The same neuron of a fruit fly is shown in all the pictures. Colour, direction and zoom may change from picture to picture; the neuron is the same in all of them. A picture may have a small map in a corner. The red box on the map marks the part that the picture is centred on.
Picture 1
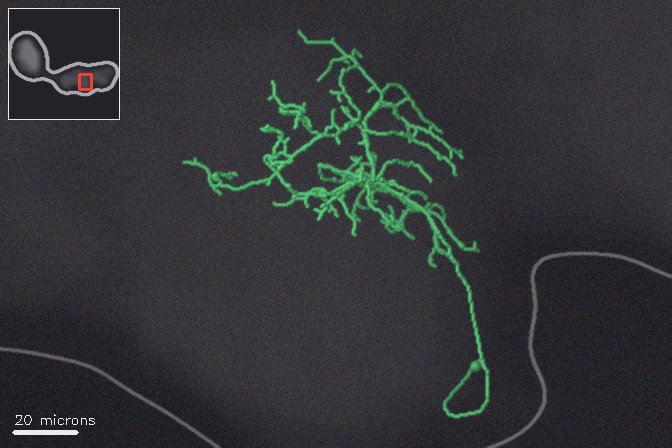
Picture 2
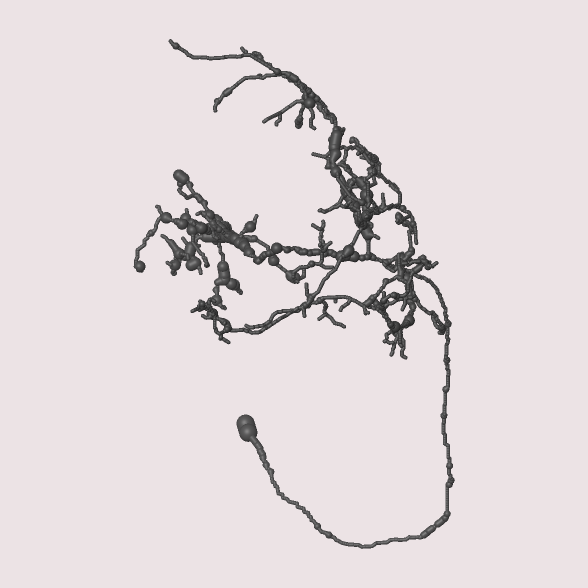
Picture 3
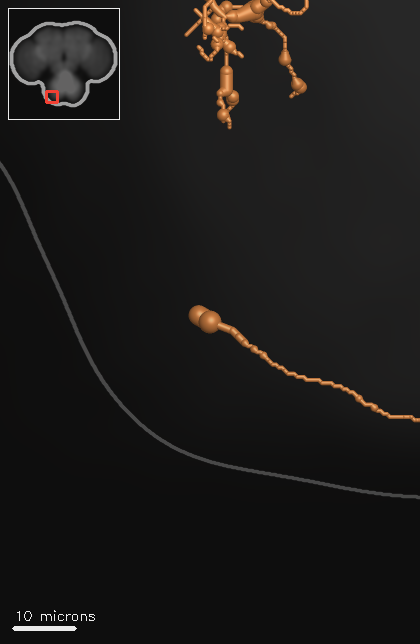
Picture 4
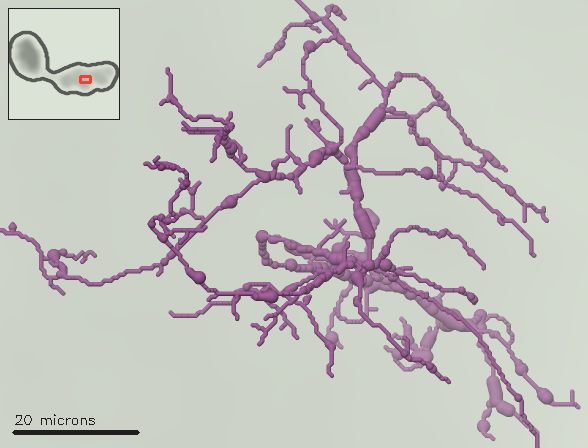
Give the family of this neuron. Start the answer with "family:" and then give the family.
family: hemilineage 21A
